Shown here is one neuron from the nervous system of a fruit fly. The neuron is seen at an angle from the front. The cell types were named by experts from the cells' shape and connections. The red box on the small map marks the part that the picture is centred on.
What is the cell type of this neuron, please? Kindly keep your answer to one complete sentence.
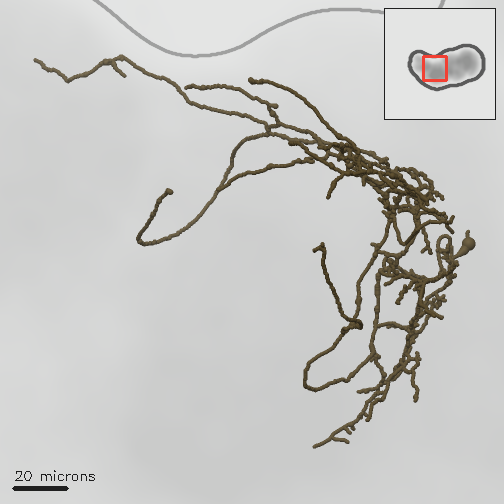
This neuron is an instance of the cell type IN17A075.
